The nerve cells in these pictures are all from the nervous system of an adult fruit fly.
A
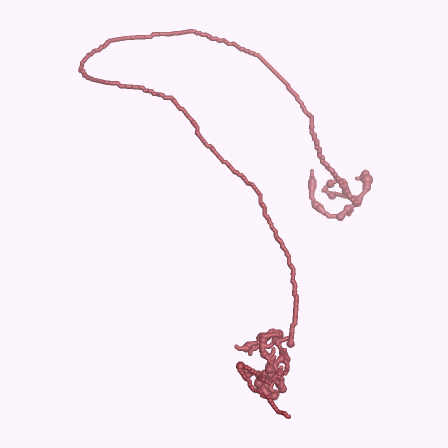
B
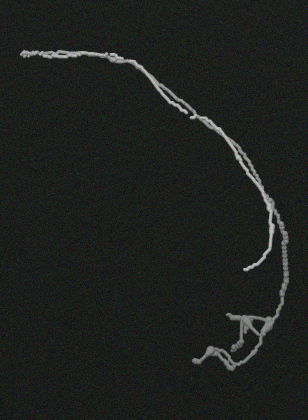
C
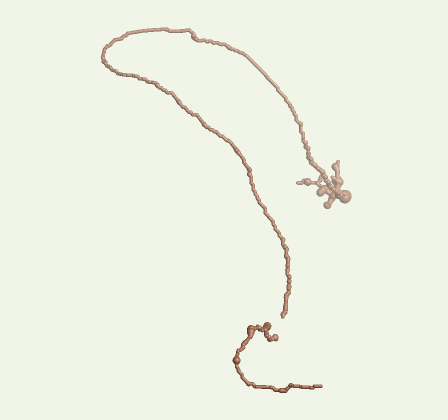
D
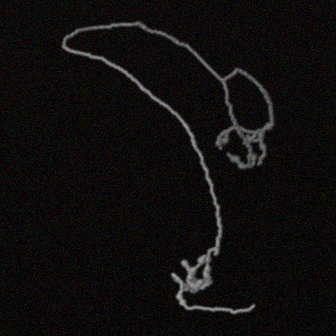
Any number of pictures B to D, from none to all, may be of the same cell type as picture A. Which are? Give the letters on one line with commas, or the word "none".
C, D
